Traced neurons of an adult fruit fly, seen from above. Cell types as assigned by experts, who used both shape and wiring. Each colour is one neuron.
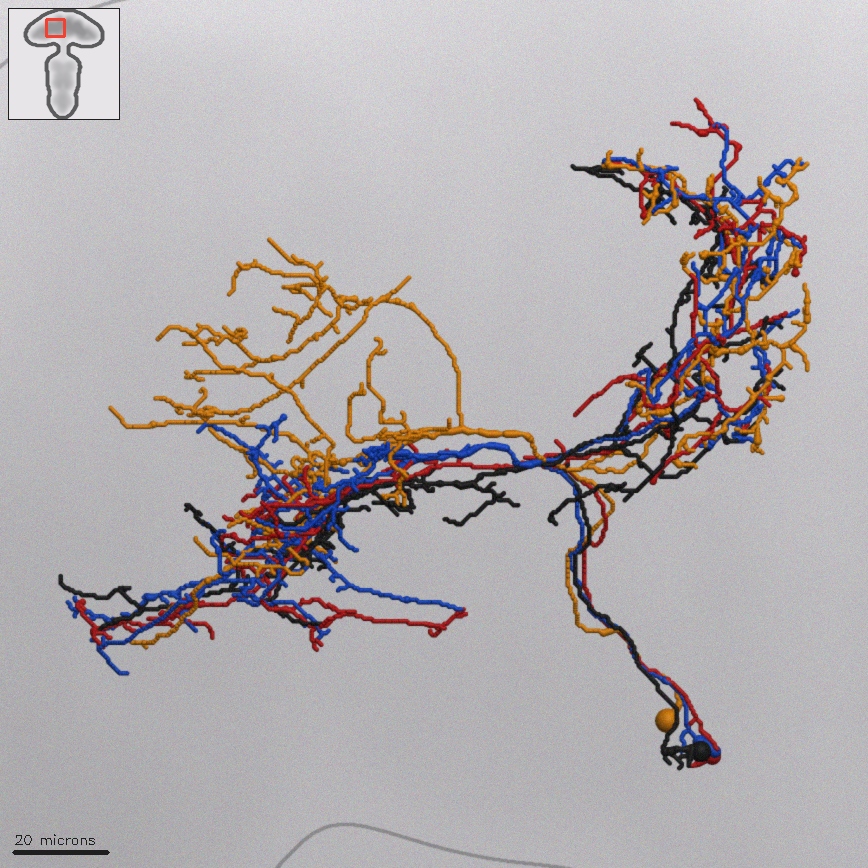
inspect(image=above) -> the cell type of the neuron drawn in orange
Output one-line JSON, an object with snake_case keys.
{"cell_type": "SMP389_c"}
